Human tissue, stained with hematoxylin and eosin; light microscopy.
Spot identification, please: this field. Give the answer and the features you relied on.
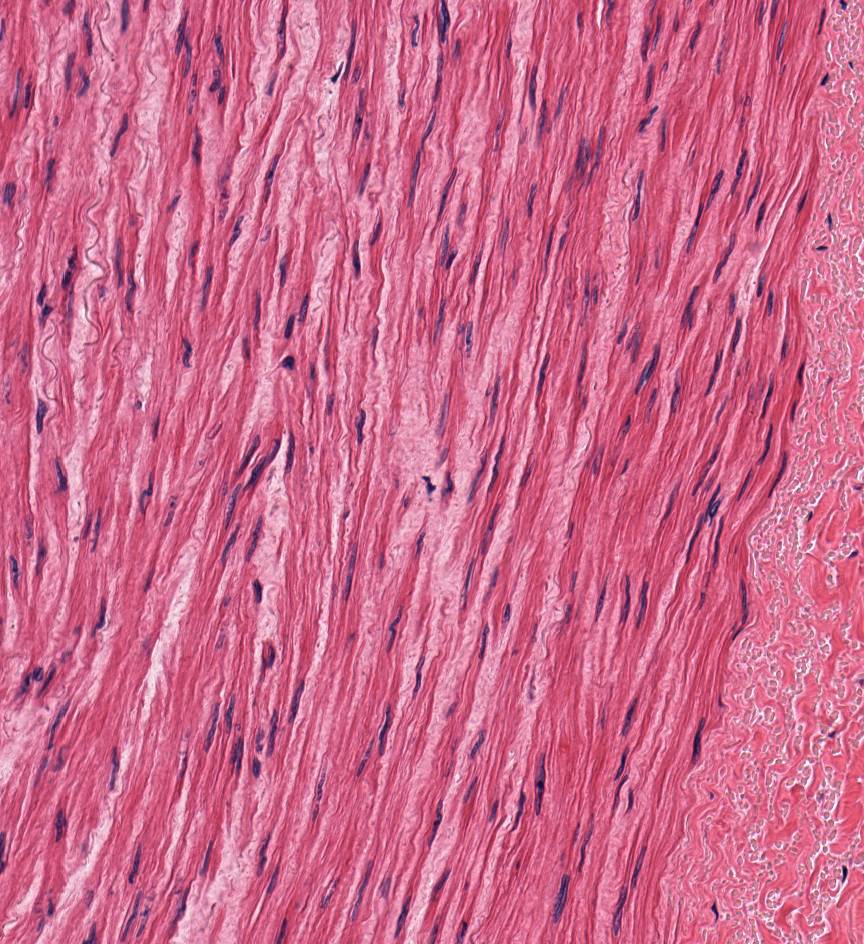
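What you're looking at is mostly the tunica media of an artery. The fibres are spindle-shaped smooth muscle cells with bright pink cytoplasm, and their elongated, dark purple nuclei lie lengthwise along them.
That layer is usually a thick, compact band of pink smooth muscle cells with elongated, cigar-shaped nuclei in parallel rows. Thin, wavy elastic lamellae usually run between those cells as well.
Paler pink wavy strands lie between the muscle bundles here, splitting them into streaks, and there's no epithelium or gland anywhere in the field.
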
